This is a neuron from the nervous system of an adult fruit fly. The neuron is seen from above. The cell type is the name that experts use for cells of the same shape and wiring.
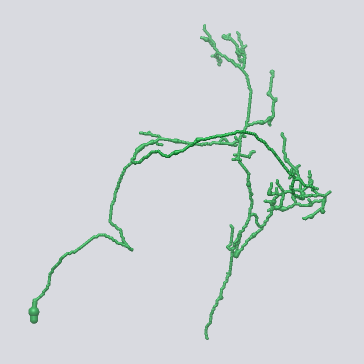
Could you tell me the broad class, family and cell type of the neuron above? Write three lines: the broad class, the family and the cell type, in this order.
central-brain intrinsic neuron
hemilineage VLPd&p1_dorsal
LHAD3g1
